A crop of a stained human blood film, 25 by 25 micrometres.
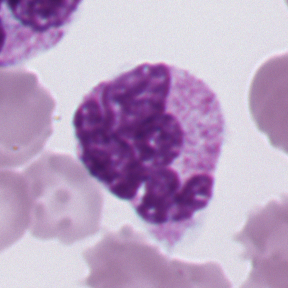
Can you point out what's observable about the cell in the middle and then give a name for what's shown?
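Measuring about 16 by 13 micrometres, the cell has its nucleus toward the left and lower side, so the cytoplasm lies mostly on the upper right. Throughout the nucleus the chromatin looks dense and stains dark purple. The cytoplasm is pale lilac-pink rather than deep blue, with fine, dust-like purplish granules spread evenly through it. This is a segmented neutrophil.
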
